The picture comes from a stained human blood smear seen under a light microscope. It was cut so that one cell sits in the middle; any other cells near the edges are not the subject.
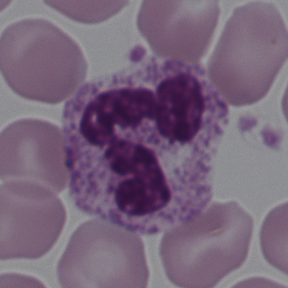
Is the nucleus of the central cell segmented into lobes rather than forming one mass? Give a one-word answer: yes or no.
Yes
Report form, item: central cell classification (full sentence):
The cell at the middle of the frame should be recorded as a segmented neutrophil.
